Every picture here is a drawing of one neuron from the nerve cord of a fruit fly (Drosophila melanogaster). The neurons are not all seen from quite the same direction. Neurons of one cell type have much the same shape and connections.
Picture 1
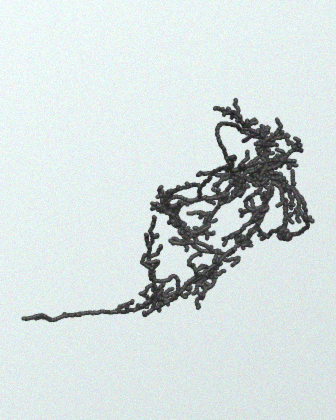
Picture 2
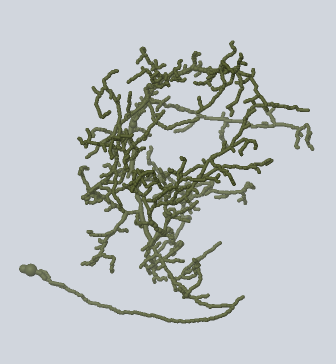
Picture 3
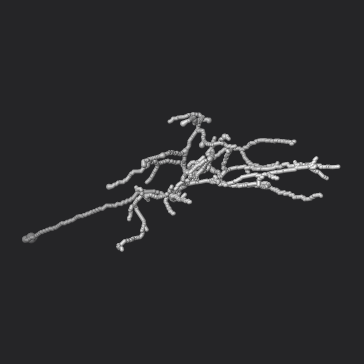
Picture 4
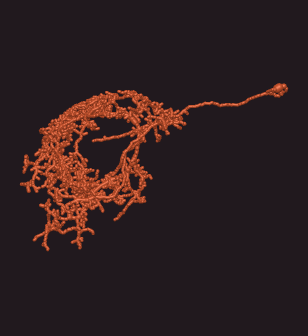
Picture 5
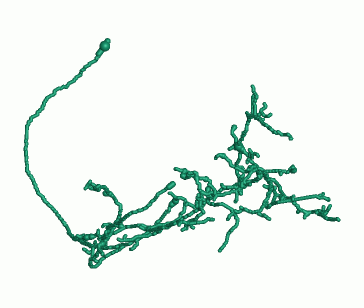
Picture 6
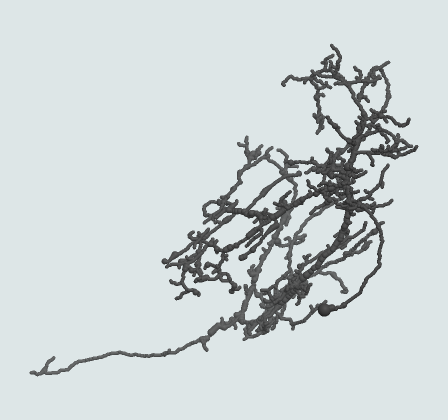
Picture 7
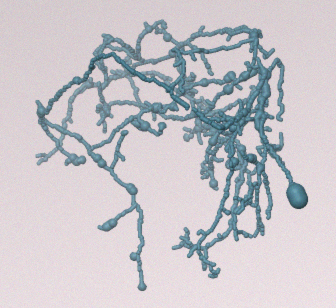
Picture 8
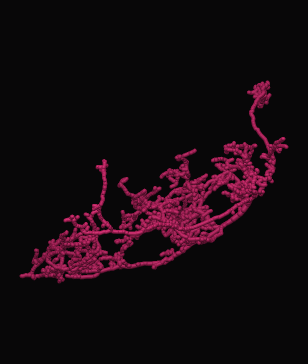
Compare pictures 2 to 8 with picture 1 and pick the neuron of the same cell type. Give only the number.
6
